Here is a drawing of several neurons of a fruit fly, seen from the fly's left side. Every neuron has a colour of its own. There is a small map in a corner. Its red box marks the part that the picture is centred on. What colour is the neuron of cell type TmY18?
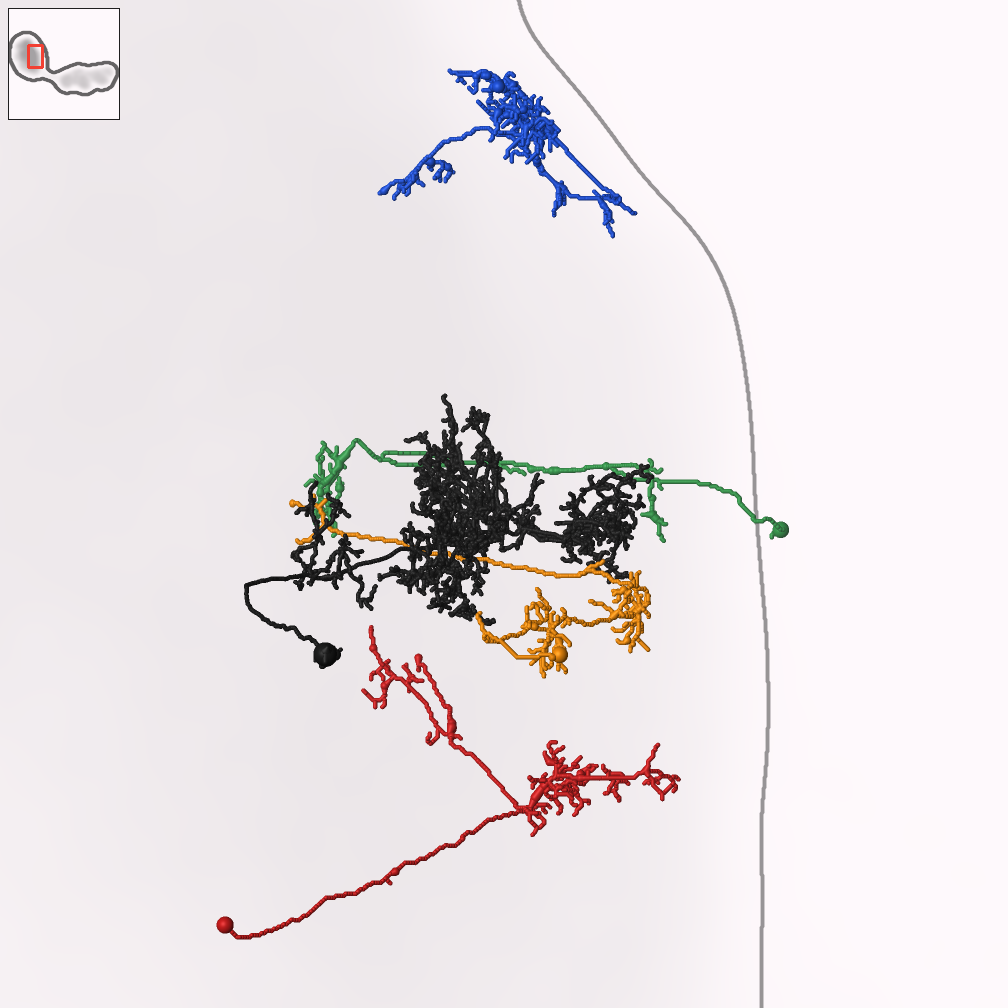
orange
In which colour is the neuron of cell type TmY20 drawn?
red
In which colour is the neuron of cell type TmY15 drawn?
black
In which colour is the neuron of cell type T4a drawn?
green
